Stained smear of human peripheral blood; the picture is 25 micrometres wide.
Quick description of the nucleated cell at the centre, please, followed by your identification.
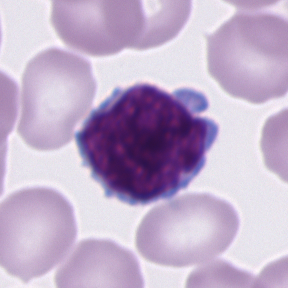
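First, the chromatin is dark purple and coarsely clumped. Next, the outline of the cell is irregular and knobbly, not smooth. Then, at the upper right edge, a small blue bleb of cytoplasm juts out. Finally, the cytoplasm shows no vacuoles. This cell is a typical lymphocyte.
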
